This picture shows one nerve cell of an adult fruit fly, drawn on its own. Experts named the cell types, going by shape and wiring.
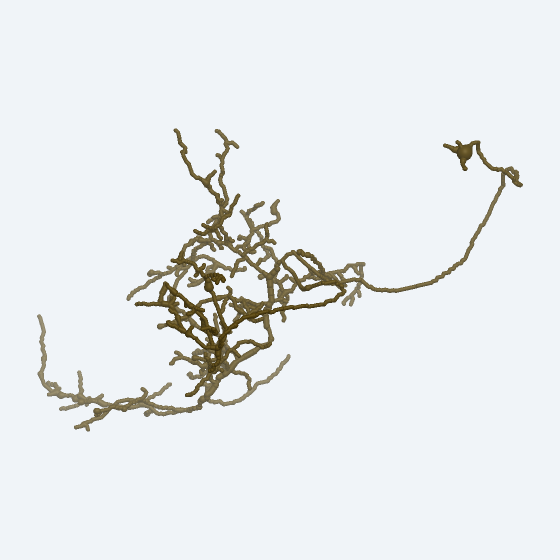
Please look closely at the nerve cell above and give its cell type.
IN01A056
